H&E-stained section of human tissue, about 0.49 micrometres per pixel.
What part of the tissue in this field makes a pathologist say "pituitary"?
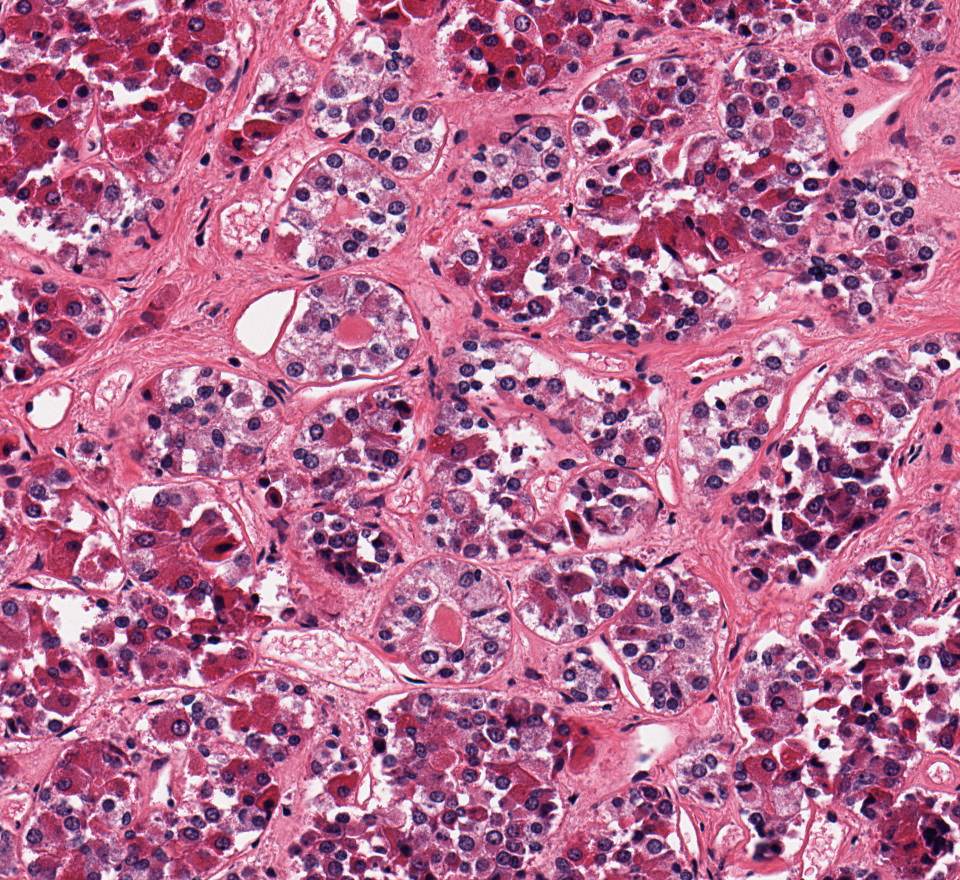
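It's pituitary, and throughout the field the cells form rounded nests separated by thin pink fibrous septa. Inside the same nests, cells with intensely red eosinophilic cytoplasm are scattered among paler cells.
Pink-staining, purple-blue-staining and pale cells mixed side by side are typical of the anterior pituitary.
The nest nuclei are round and fairly uniform in size. A few nests, in the upper centre and lower centre, hold a central droplet of homogeneous pink material.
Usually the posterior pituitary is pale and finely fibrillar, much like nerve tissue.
Nothing here has that look; nests fill the field throughout.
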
